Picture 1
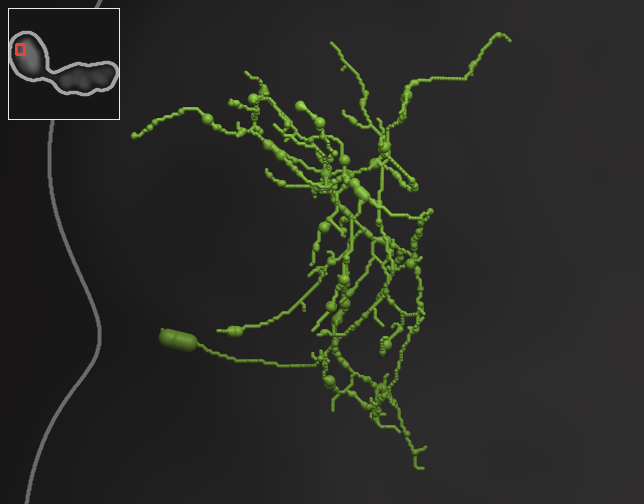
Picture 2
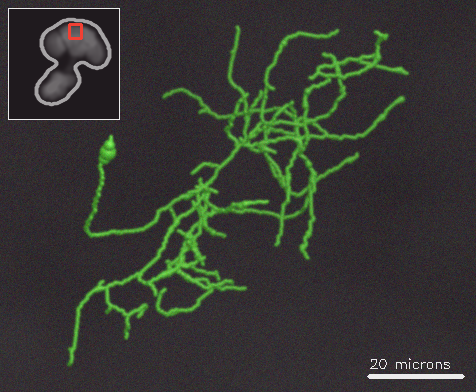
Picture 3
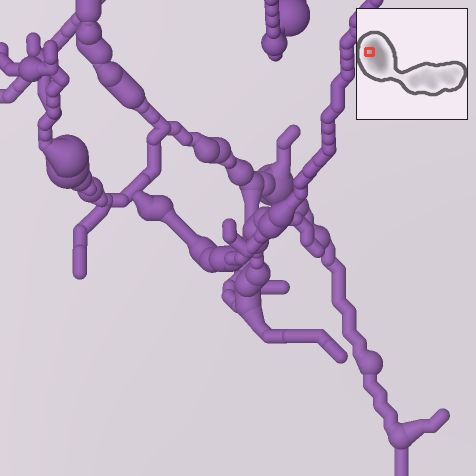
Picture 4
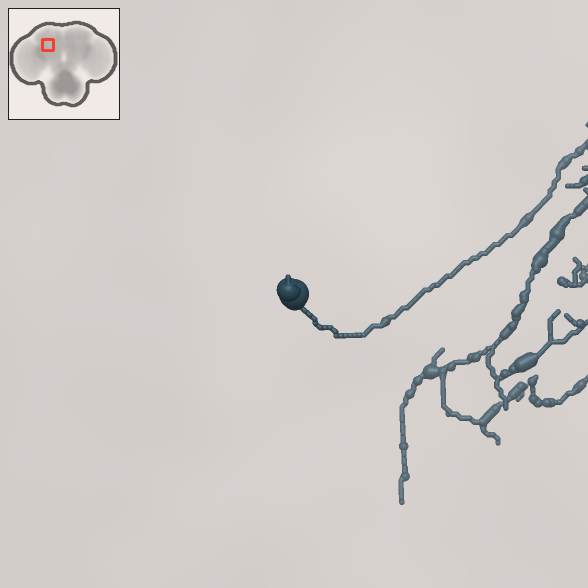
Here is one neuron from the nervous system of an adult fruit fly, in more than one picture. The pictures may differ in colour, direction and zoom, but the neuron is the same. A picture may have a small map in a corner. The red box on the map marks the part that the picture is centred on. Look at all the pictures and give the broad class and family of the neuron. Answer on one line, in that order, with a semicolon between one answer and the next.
central-brain intrinsic neuron; hemilineage EBa1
